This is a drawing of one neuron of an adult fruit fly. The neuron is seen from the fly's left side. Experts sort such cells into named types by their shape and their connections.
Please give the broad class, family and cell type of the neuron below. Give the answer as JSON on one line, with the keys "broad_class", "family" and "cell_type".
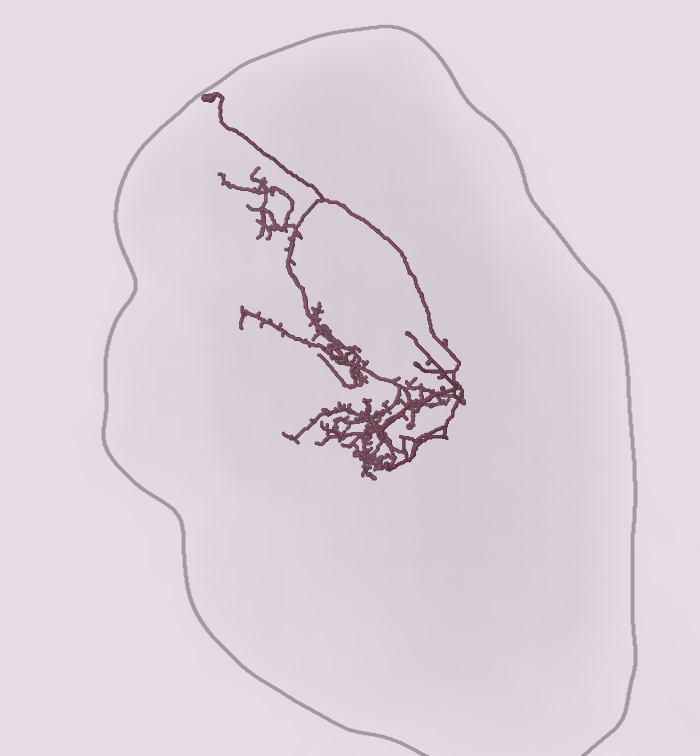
{"broad_class": "central-brain intrinsic neuron", "family": "hemilineage SMPad2", "cell_type": "VES200m"}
